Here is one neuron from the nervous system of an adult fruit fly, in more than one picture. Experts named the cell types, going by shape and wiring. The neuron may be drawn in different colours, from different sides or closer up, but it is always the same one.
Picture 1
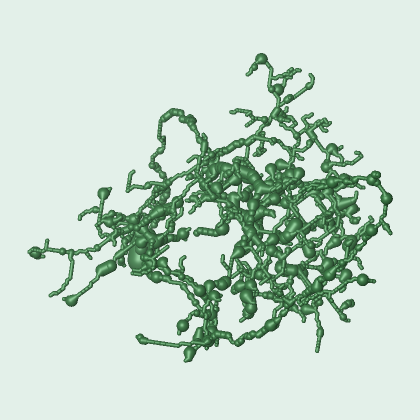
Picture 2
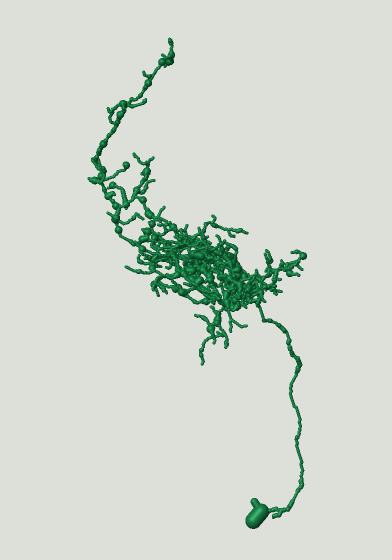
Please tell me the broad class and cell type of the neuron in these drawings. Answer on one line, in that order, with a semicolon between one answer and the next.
central-brain intrinsic neuron; PRW069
